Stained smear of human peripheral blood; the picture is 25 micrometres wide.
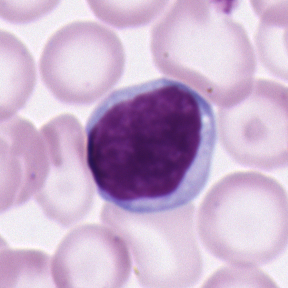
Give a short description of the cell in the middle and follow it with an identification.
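Let me start with the nucleus: it sits off-centre, pushed toward the left side of the cell. Around it the cytoplasm is pale blue, and I can't make out any granules in it. Nor does the surface show any projections. So this is a typical lymphocyte.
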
